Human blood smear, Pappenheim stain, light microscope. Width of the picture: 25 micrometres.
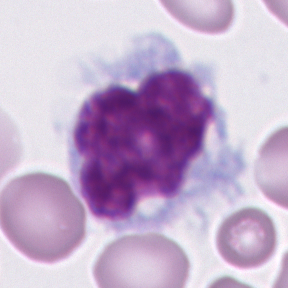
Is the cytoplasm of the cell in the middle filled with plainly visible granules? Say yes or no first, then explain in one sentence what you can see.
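No. No distinct granules are seen in the cytoplasm.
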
